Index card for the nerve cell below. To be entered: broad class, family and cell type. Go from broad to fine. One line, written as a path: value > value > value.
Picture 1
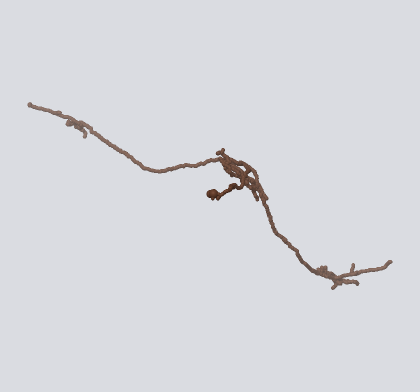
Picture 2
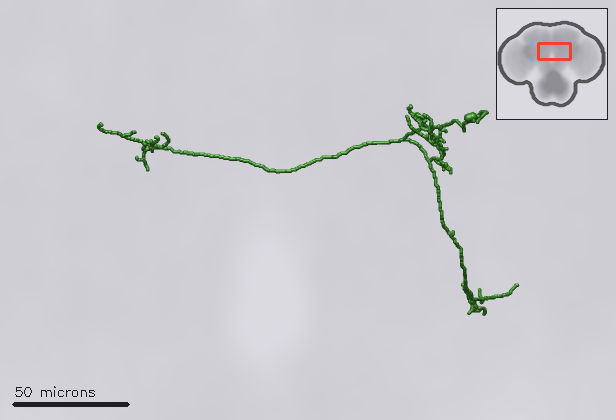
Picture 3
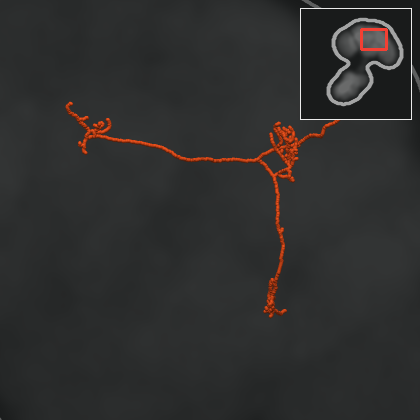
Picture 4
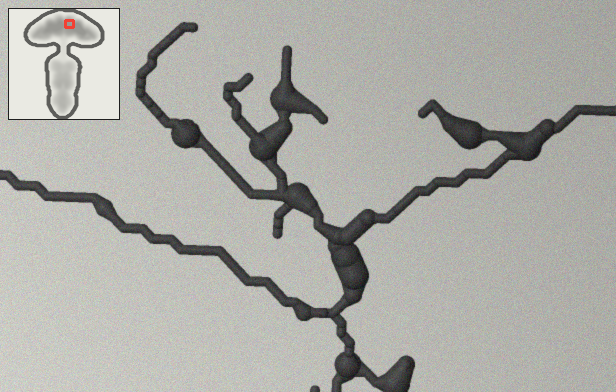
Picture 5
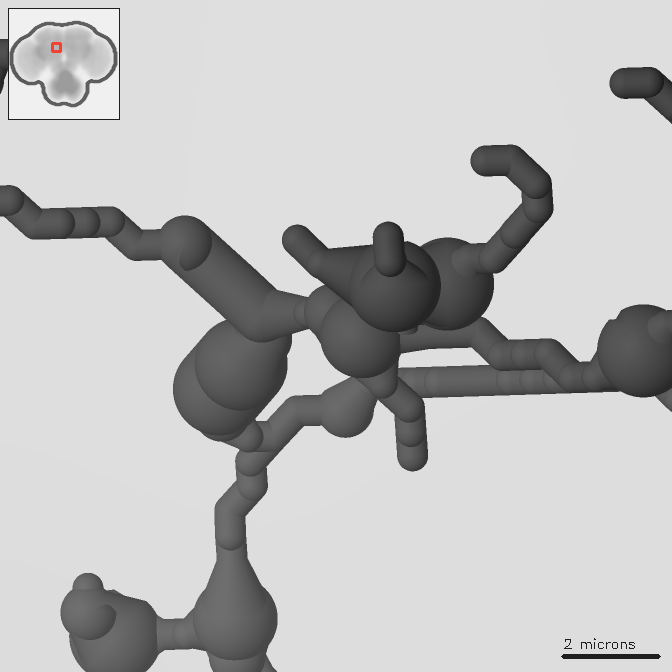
central-brain intrinsic neuron > hemilineage AOTUv3_ventral > LAL087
